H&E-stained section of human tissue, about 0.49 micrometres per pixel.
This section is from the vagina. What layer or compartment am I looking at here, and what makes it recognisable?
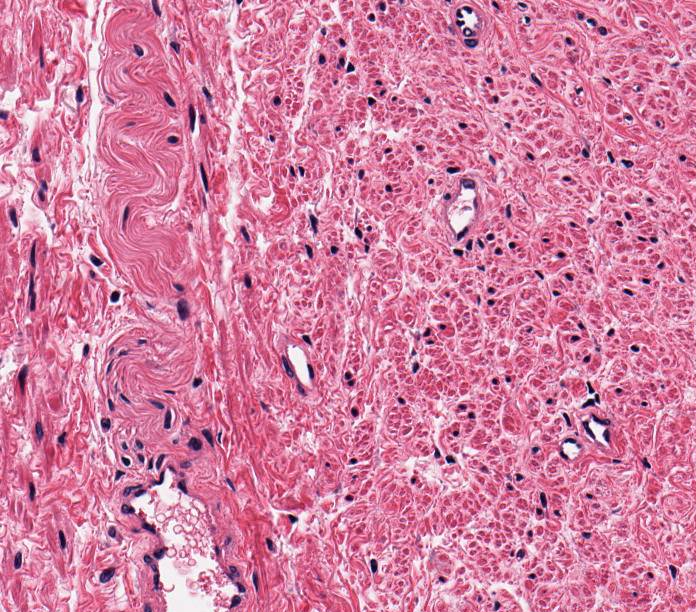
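What you see is smooth muscle, cut two ways. Across the right two-thirds the fibres are cut across, giving closely packed, small, rounded-to-polygonal pink profiles grouped in bundles.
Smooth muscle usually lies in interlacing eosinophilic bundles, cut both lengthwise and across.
The left third runs lengthwise, top to bottom; in its upper part a vertical band of wavy pink fibres holds slender, elongated dark nuclei. Several small thin-walled vessels with empty lumens lie in the right-hand area.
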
